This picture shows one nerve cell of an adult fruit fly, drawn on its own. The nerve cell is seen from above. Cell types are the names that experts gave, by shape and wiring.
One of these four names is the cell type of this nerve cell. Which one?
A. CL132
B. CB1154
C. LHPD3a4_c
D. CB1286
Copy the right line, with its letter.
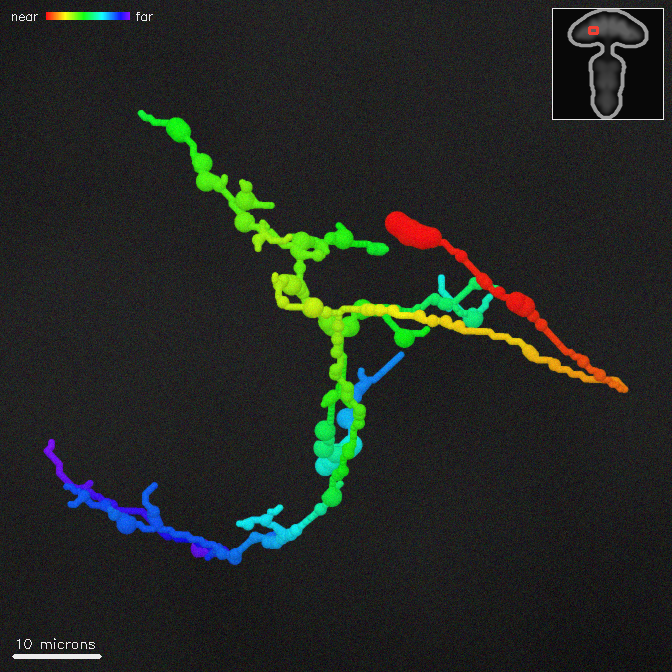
D. CB1286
